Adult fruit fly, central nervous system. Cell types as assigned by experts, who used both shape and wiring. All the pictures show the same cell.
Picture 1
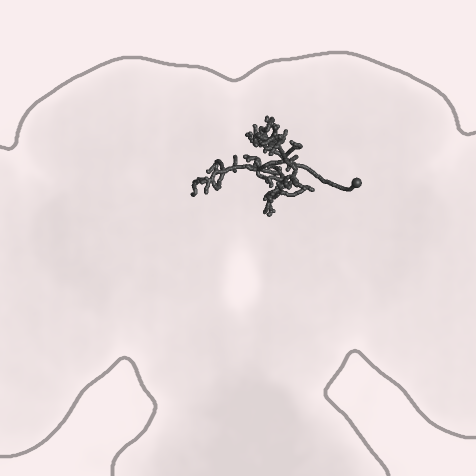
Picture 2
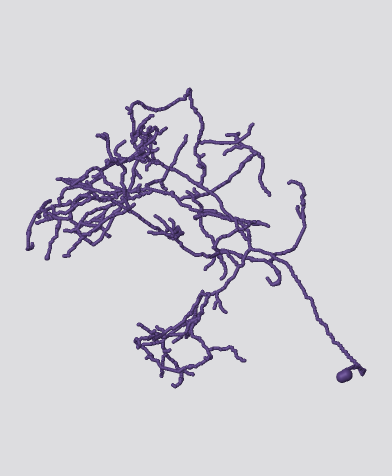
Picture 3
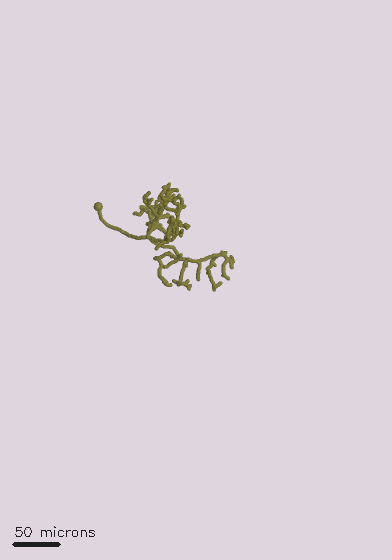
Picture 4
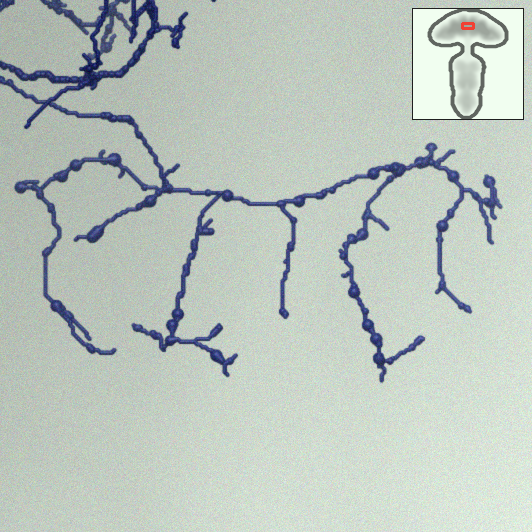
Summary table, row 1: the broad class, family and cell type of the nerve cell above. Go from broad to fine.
central-brain intrinsic neuron; hemilineage AOTUv4_ventral; FB5T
